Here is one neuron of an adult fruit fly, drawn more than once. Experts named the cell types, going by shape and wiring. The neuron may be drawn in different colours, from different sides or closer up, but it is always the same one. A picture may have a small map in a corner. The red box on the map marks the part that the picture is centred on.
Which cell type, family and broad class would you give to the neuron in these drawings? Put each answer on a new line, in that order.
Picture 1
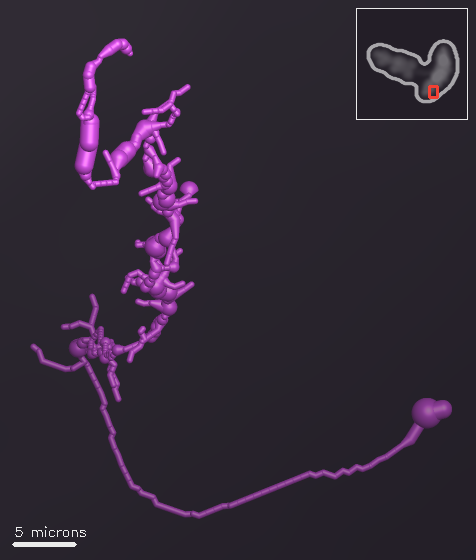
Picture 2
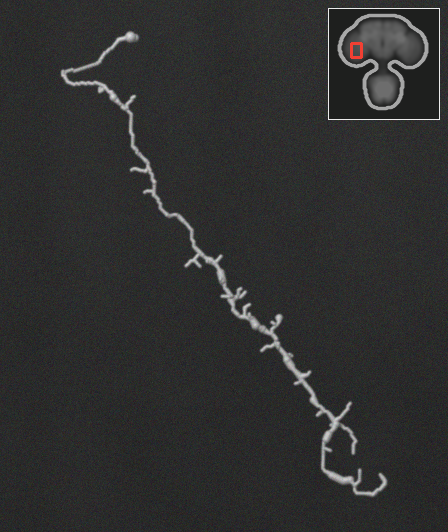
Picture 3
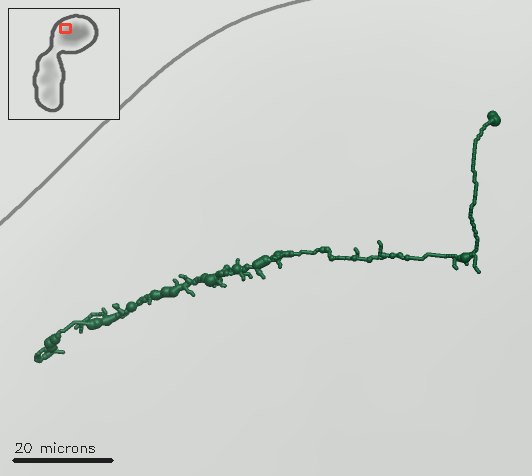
Dm3c
Dm
optic-lobe intrinsic neuron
